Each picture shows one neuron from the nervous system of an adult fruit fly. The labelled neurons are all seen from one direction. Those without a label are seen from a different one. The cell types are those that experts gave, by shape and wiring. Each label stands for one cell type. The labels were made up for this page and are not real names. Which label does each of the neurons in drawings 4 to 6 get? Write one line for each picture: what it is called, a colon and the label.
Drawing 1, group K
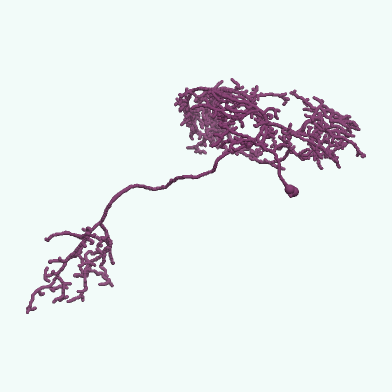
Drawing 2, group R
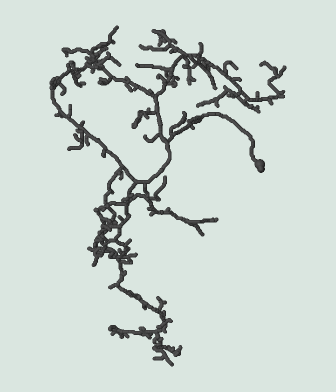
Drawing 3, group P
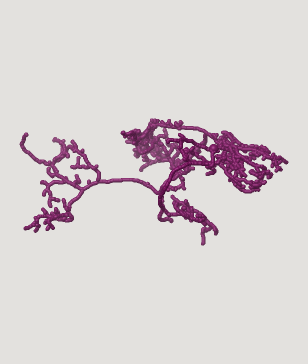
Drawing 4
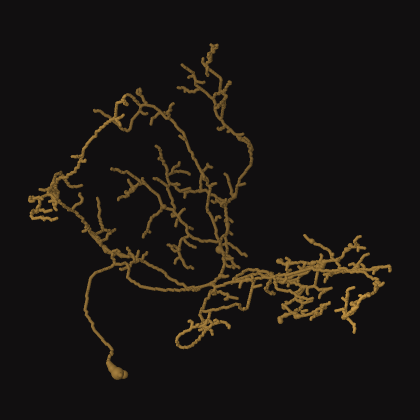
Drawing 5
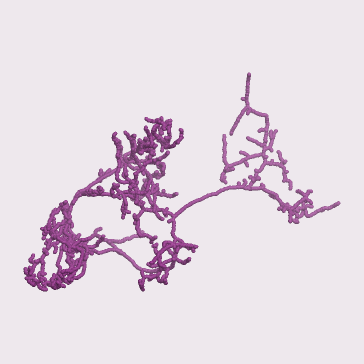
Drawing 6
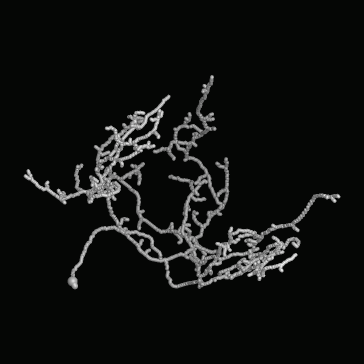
4: group R
5: group P
6: group R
